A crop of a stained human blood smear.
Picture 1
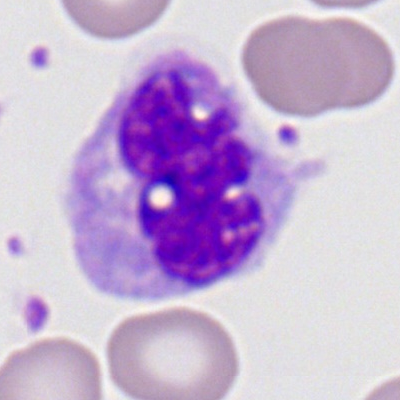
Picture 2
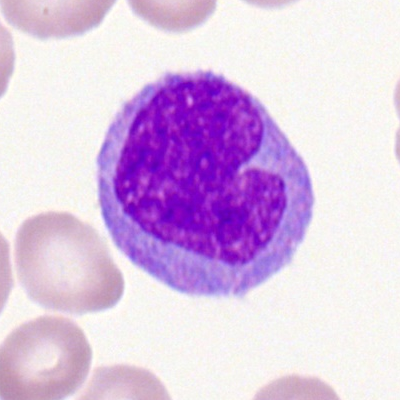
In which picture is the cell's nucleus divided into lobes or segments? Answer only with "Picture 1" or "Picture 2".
Picture 1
